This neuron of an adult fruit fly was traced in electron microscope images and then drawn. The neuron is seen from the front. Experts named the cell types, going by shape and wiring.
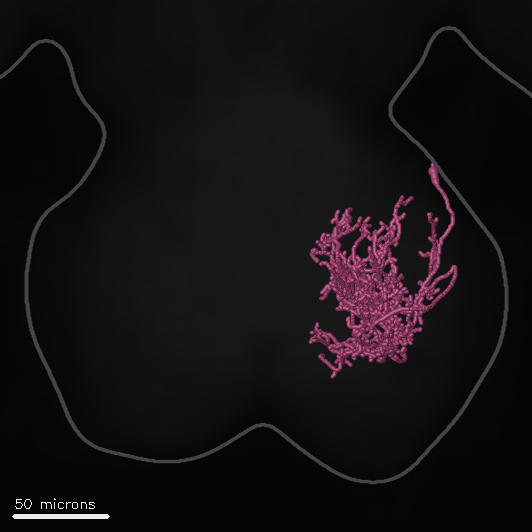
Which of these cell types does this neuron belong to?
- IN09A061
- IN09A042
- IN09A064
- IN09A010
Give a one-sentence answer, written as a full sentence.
This neuron falls under the cell type IN09A010.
